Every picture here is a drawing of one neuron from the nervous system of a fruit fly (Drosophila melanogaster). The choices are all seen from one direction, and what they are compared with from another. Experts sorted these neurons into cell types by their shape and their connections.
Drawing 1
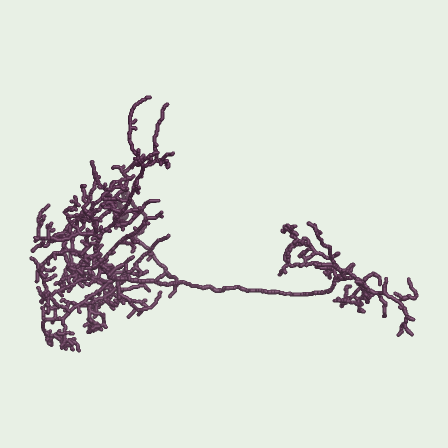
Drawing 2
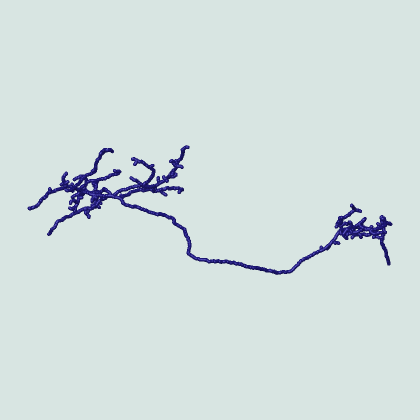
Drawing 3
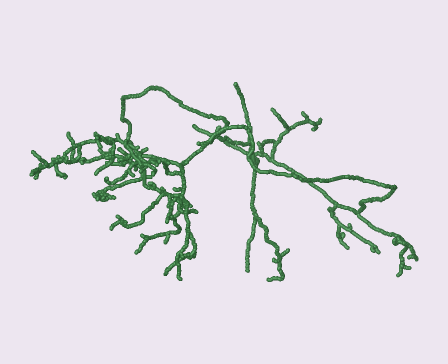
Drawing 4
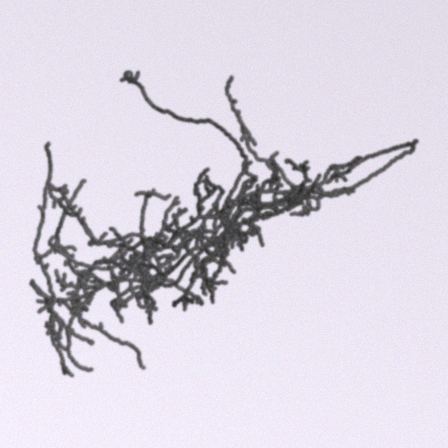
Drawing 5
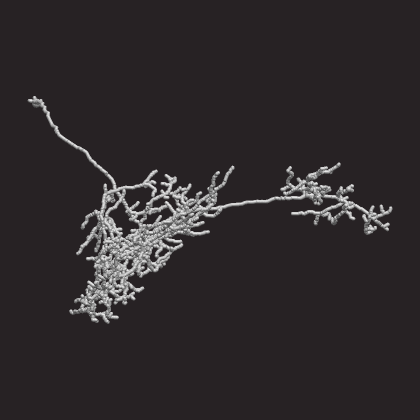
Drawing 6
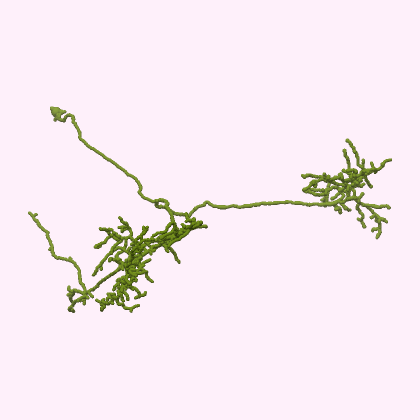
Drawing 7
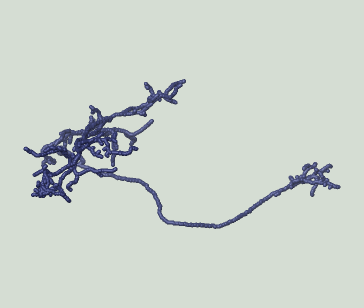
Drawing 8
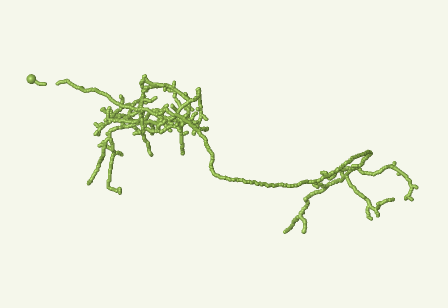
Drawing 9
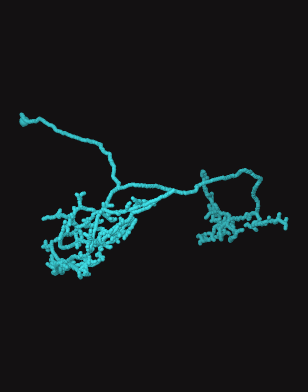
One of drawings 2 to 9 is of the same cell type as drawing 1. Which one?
Drawing 5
